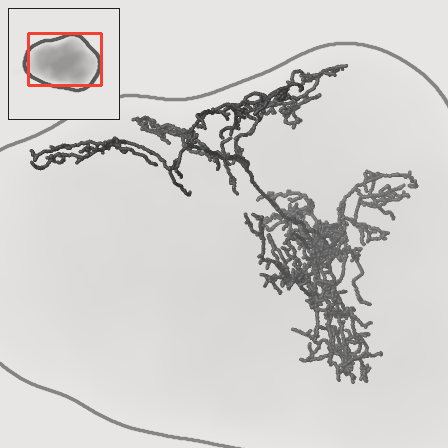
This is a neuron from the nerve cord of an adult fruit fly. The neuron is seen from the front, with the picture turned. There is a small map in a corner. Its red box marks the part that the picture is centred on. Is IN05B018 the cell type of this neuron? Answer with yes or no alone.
yes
